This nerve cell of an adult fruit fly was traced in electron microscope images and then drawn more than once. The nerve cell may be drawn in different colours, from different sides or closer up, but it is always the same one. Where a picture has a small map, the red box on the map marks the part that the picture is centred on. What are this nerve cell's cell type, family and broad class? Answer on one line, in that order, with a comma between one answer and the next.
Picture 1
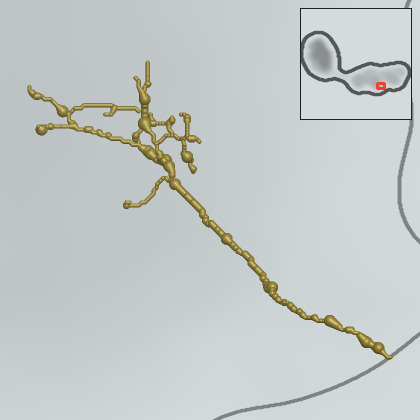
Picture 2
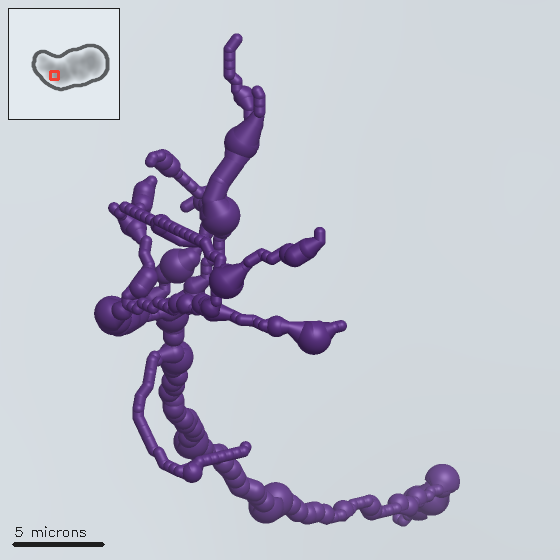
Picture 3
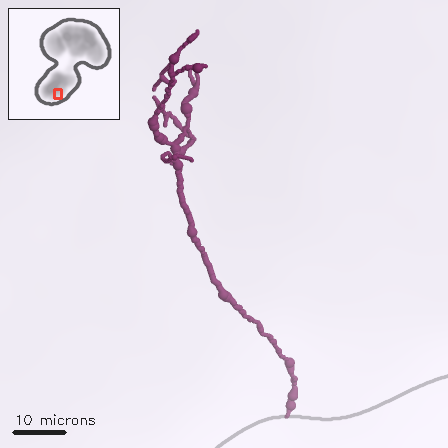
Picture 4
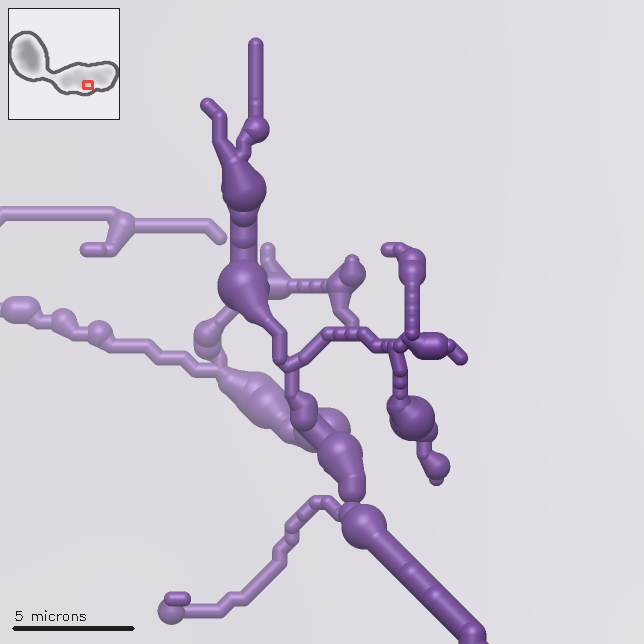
SNta37, class mechanosensory tactile, sensory neuron entering the nerve cord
